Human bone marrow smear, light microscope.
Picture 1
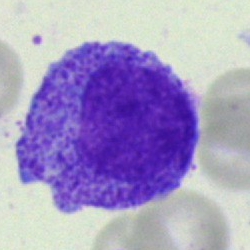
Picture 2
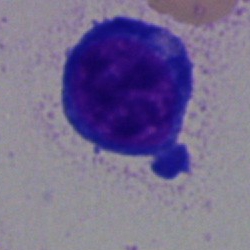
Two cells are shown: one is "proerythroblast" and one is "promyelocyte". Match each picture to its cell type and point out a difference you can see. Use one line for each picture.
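The cell in picture 1 is a promyelocyte. The cytoplasm is packed with coarse dark purple granules.
The cell in picture 2 is a proerythroblast. No granules can be seen in the cytoplasm.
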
